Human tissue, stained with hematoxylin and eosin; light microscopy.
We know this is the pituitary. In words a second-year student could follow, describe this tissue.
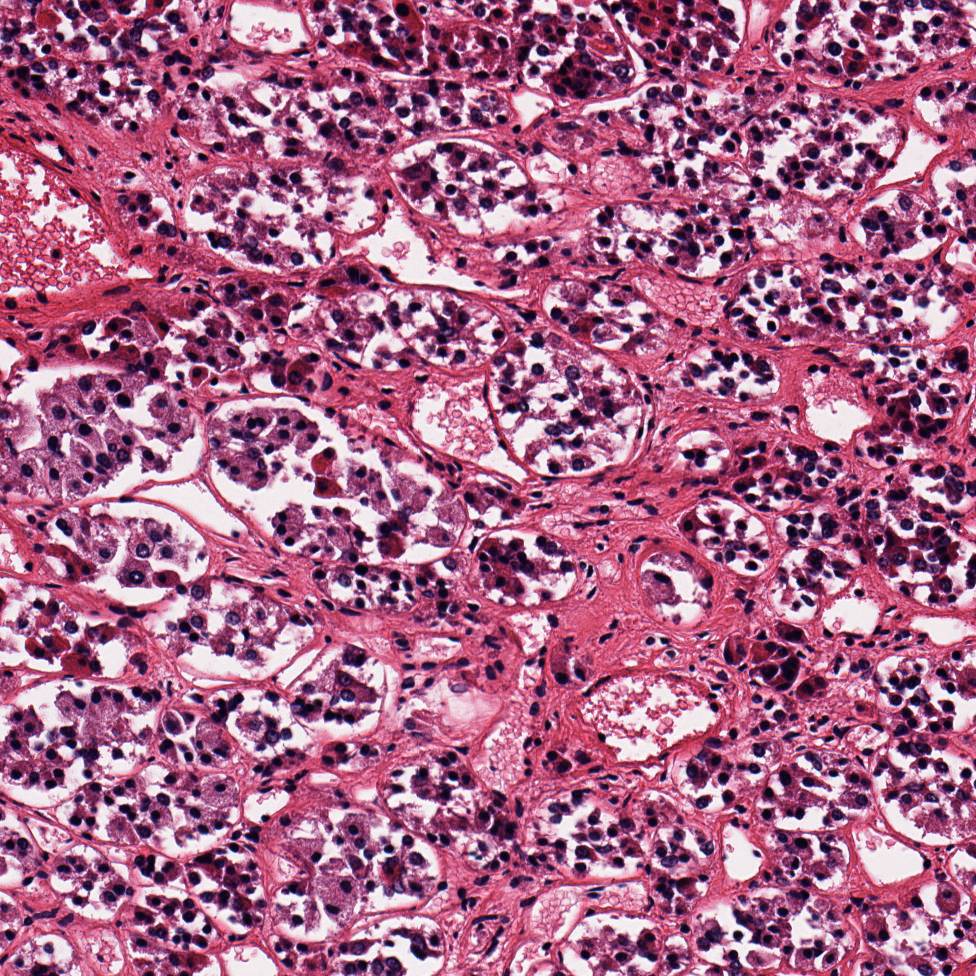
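Everywhere here the cells sit in rounded nests, separated by thin pink fibrous septa. In many nests they're loosely held together, with empty clear spaces between them, and their nuclei are mostly round and dark. In the upper left corner lies a collection of red blood cells.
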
